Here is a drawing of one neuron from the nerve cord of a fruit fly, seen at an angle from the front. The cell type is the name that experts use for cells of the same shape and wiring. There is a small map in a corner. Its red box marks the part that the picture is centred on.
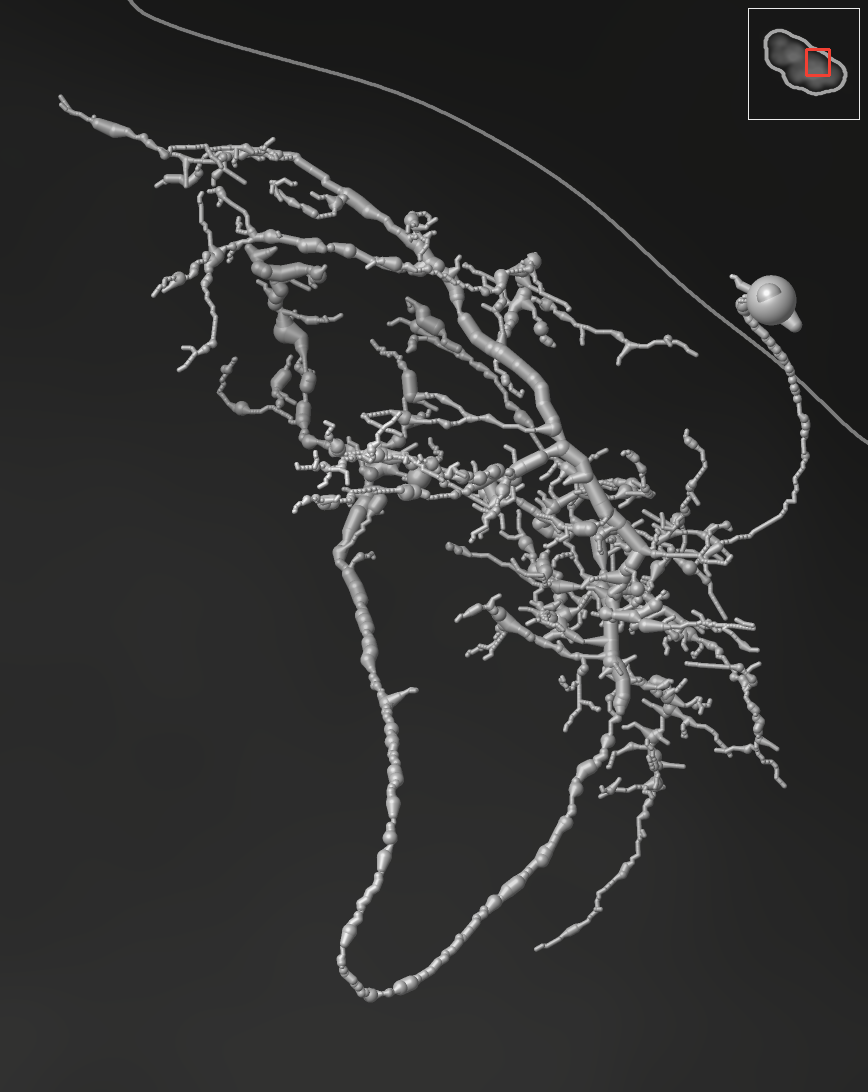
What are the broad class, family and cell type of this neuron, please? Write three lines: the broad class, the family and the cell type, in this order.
nerve-cord intrinsic neuron
hemilineage 17A
dMS2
